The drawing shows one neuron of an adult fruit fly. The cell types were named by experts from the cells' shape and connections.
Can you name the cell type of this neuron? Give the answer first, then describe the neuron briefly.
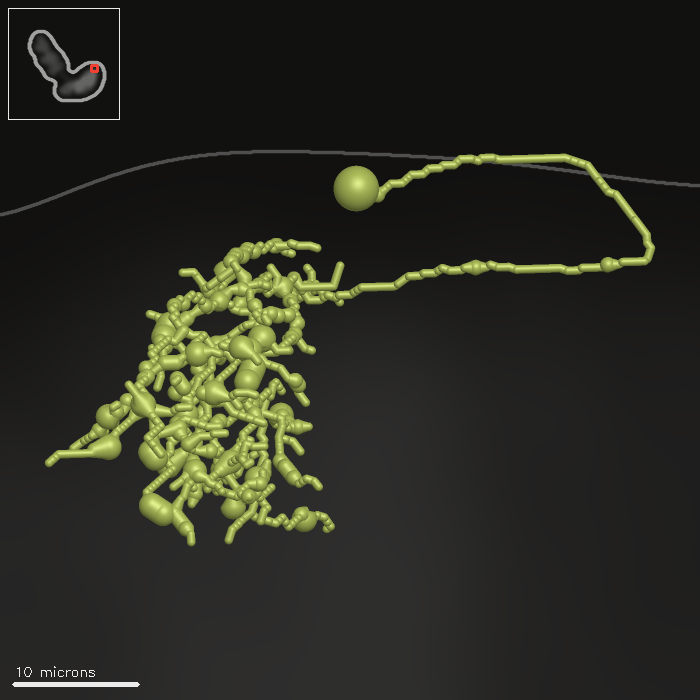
It is of cell type Cm5. It is an optic-lobe intrinsic neuron. It lies in the brain. The cell body is at the top of the picture. The picture shows dozens of branch ends.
